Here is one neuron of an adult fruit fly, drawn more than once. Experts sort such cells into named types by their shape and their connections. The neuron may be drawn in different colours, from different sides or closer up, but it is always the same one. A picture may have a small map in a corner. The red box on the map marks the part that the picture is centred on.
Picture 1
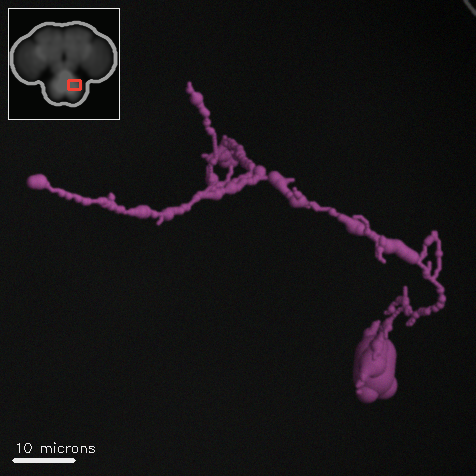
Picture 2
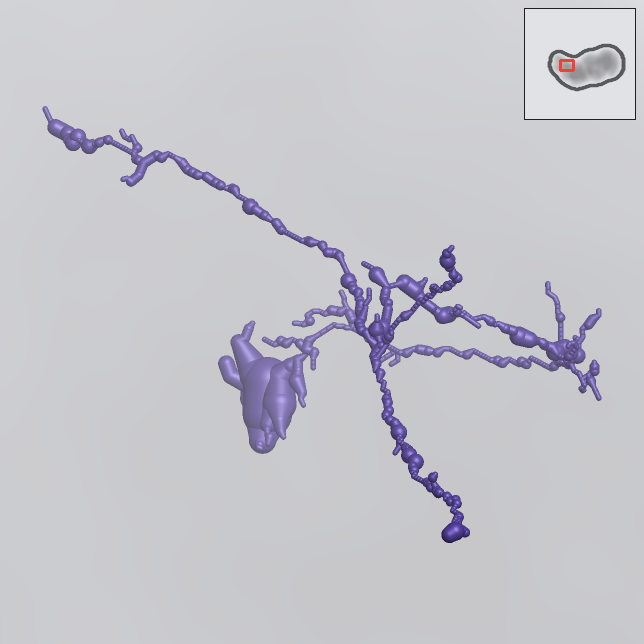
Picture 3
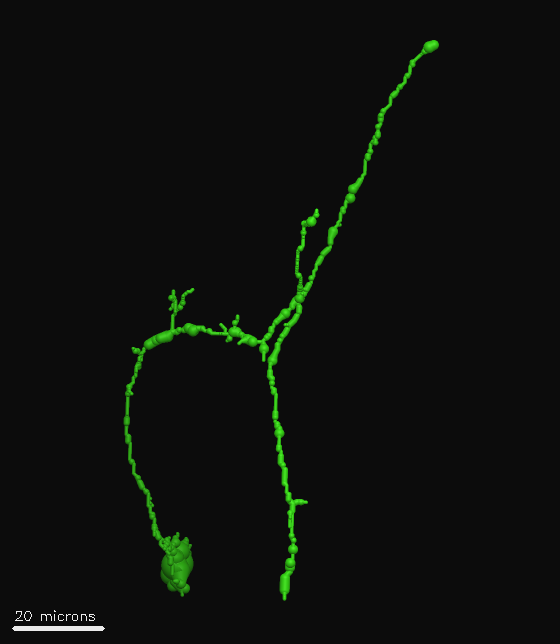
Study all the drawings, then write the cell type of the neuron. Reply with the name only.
ltm MN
